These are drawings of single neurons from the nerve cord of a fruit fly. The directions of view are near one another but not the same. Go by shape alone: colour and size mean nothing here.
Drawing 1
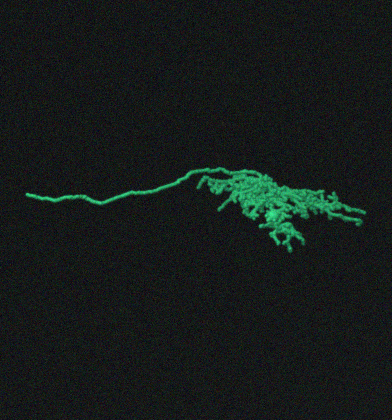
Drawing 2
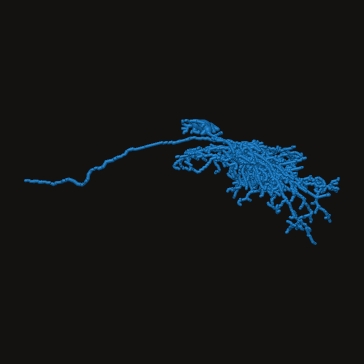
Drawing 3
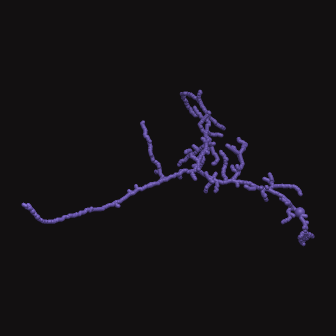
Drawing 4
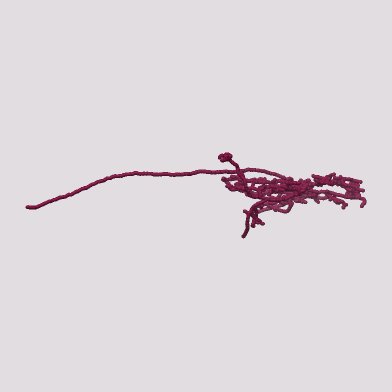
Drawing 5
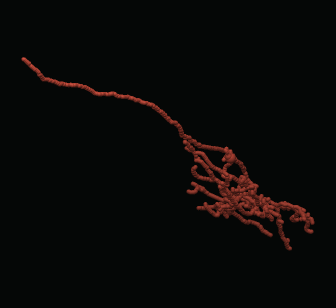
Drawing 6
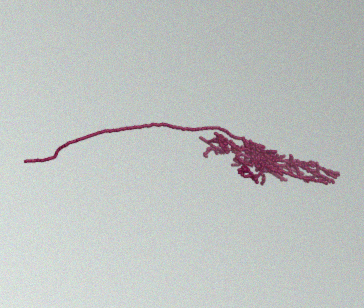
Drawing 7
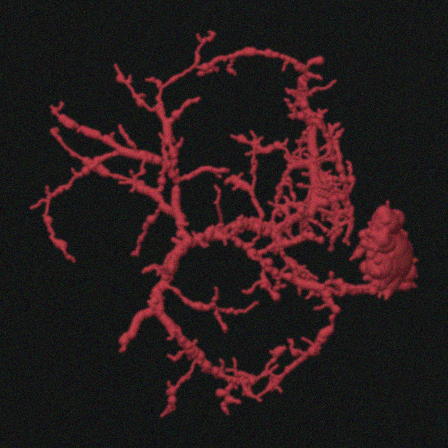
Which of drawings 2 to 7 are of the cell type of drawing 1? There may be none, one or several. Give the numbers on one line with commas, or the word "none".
4, 5, 6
